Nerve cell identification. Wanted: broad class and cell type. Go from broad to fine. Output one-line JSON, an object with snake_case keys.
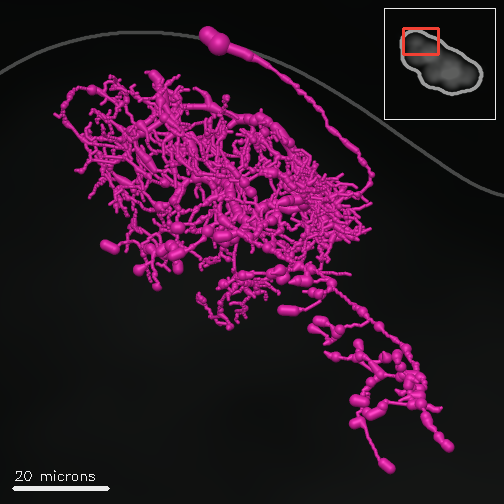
{"broad_class": "nerve-cord intrinsic neuron", "cell_type": "INXXX247"}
